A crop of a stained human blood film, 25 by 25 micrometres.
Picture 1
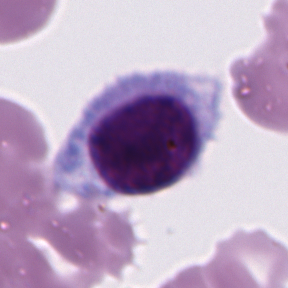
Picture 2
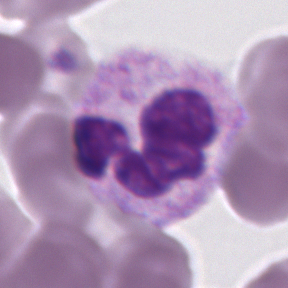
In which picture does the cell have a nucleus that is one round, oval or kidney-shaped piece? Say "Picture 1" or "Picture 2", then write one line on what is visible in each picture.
Picture 1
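What picture 1 shows: The nucleus is round to oval with no indentation or lobes.
What picture 2 shows: The nucleus is split into three lobes joined by narrow links.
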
